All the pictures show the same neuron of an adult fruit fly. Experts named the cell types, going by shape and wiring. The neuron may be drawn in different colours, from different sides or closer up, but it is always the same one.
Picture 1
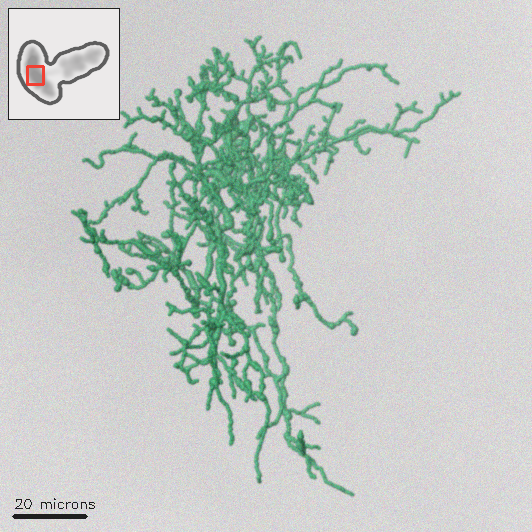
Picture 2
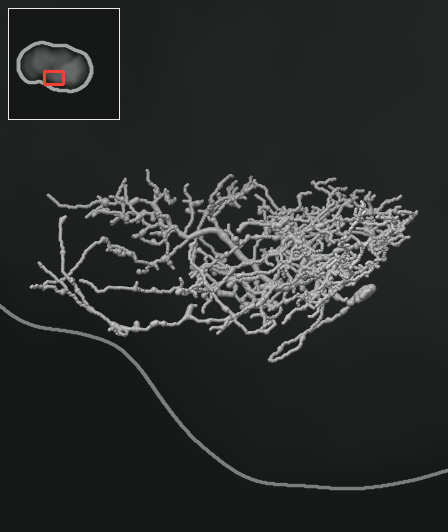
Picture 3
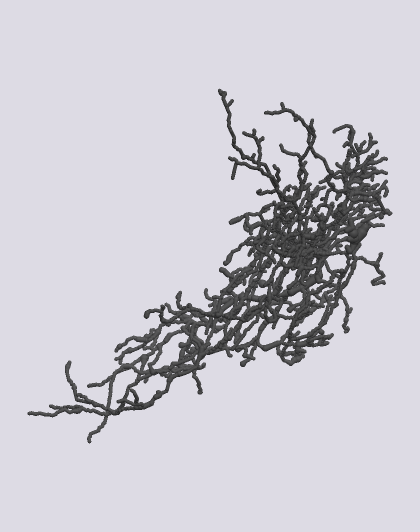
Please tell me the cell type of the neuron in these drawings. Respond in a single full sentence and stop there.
Under cell type classification, the neuron is GNG131.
